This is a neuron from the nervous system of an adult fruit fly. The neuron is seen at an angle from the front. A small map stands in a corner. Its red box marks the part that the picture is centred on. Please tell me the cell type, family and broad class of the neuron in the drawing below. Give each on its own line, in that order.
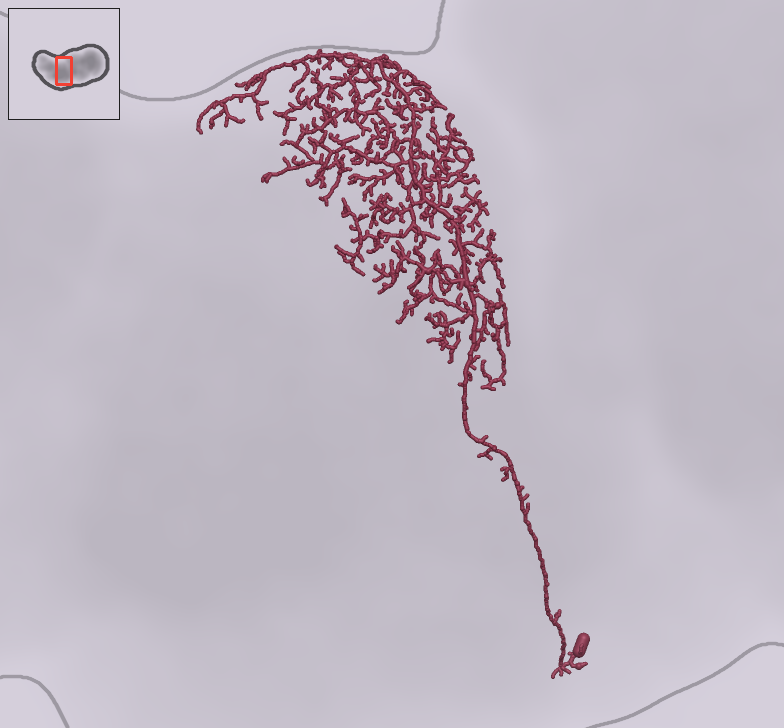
Pm9
Pm
optic-lobe intrinsic neuron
